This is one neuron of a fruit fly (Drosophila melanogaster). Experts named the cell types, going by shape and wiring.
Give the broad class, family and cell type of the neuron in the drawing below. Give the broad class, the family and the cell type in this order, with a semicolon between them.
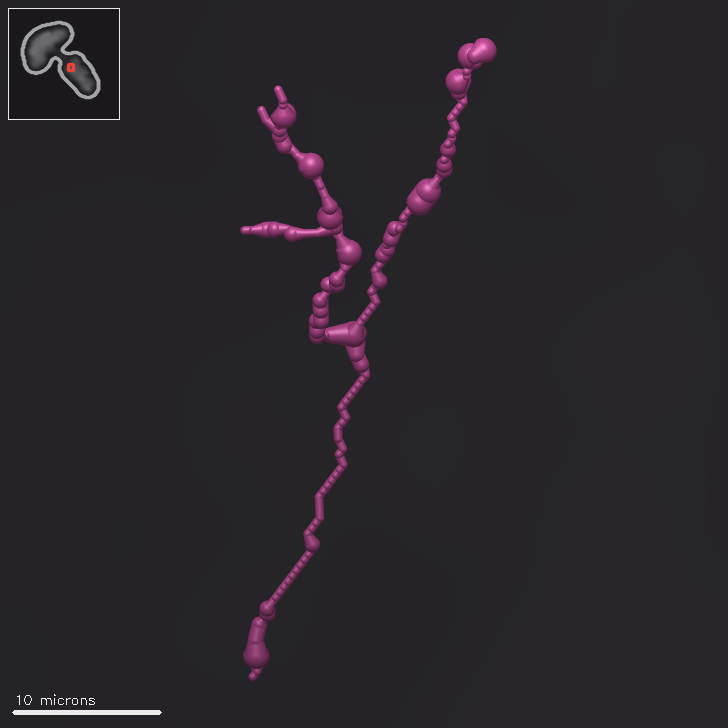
sensory neuron entering the nerve cord; class mechanosensory tactile; SNta29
